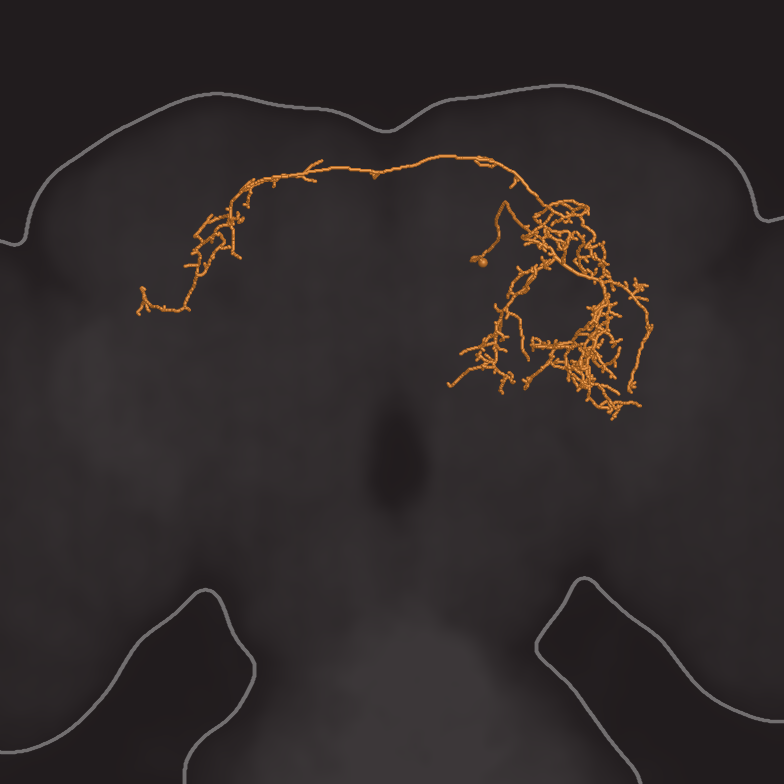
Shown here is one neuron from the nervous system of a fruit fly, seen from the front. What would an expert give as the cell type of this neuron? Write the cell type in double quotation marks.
"pC1_12b"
